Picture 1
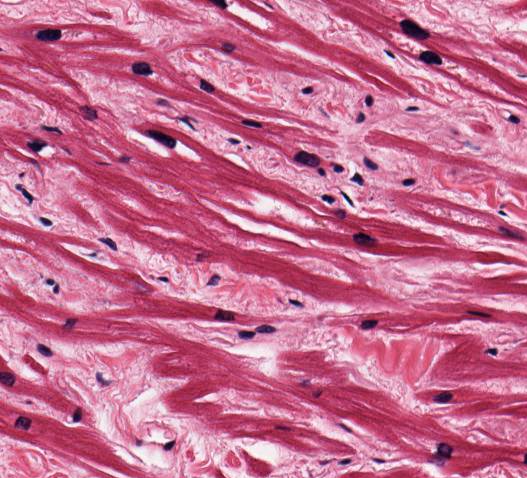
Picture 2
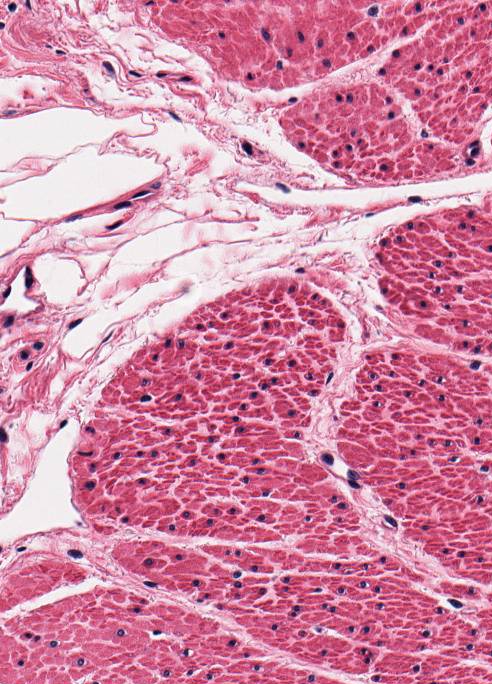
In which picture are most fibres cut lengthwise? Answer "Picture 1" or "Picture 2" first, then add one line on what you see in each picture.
Picture 1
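Picture 1: Long pink fibre bundles run parallel across the whole field, sloping from upper left down to lower right.
Picture 2: In the bundles the muscle cells are mostly cut in cross-section, appearing as small polygonal pink profiles.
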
